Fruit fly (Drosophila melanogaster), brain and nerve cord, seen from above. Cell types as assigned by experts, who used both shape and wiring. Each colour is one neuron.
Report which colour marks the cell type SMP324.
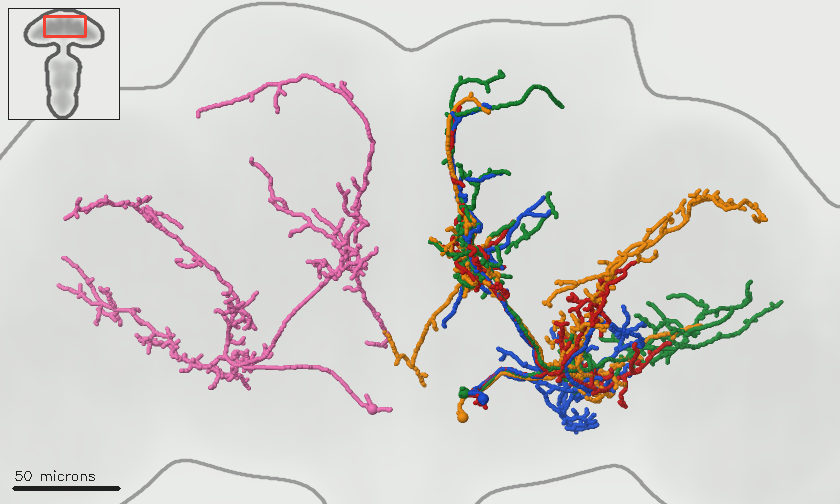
blue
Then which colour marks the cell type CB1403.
orange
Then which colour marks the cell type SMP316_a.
pink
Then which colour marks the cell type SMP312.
green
